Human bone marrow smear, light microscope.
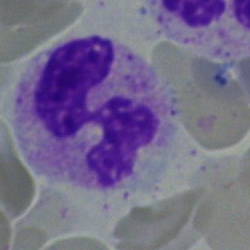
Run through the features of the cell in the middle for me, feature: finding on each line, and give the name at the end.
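Outline: roughly round
Chromatin: dark purple, coarsely clumped
Cytoplasm: pale pinkish-lilac
Granules: fine, violet, scattered through the cytoplasm
Identity: segmented neutrophil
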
